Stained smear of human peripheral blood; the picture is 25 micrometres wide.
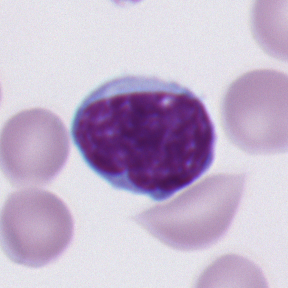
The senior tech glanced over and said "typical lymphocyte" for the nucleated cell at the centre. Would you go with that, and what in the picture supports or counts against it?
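The cell measures about 13 by 10 micrometres and has a smooth, rounded outline with no surface projections. Its oval nucleus, about 12 by 9 micrometres, takes up about 80% of the cell's area, a point in favour of typical lymphocyte.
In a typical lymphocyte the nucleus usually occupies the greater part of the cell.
The pale blue cytoplasm also goes with typical lymphocyte.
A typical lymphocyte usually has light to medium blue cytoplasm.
No granules are visible in the cytoplasm. No nucleoli can be seen, and this fits both names.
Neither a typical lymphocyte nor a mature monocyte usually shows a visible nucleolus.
The shallow notch in the lower edge of the nucleus is the one feature that leans toward monocyte.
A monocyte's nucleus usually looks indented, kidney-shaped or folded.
Weighed feature by feature, the name typical lymphocyte fits this cell better than monocyte.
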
